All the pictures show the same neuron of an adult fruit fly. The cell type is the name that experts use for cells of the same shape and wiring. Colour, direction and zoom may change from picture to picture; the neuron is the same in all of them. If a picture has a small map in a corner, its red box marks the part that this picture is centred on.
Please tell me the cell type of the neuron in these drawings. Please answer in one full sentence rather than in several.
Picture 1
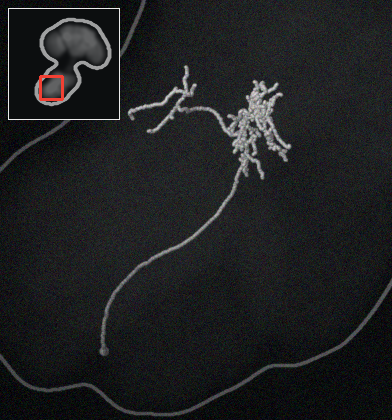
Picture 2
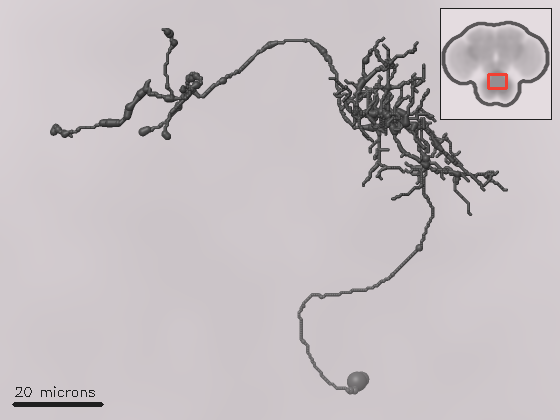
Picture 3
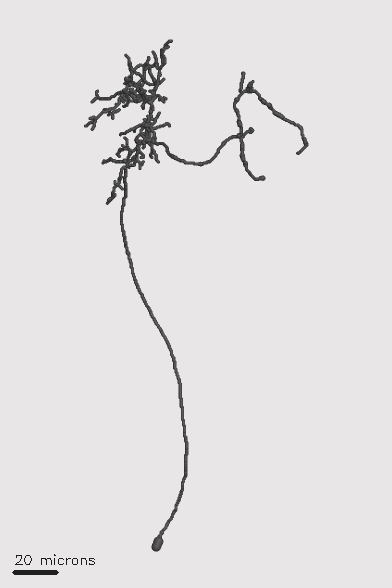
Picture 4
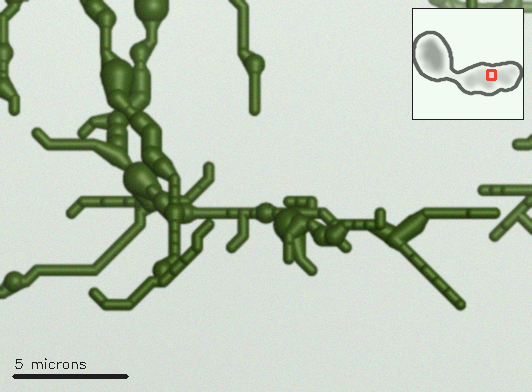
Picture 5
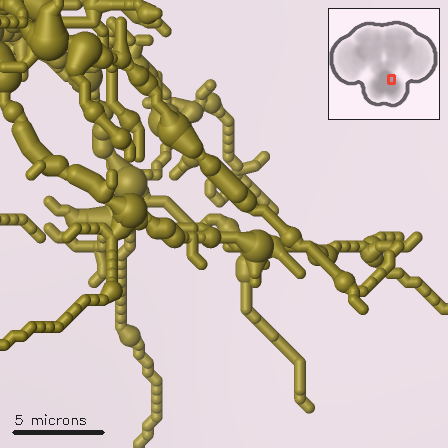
The cell type IN06A061 is the type of this neuron.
